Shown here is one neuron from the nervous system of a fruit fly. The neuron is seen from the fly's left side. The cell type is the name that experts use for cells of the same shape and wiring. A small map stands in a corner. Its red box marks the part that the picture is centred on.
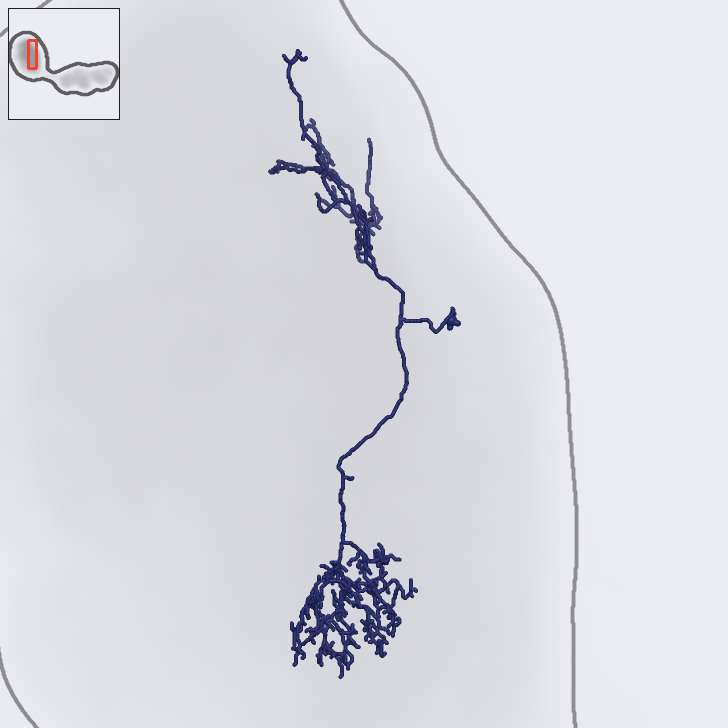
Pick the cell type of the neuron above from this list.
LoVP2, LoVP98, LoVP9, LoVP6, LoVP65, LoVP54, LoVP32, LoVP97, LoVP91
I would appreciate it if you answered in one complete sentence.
The cell type carried by this neuron is LoVP98.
